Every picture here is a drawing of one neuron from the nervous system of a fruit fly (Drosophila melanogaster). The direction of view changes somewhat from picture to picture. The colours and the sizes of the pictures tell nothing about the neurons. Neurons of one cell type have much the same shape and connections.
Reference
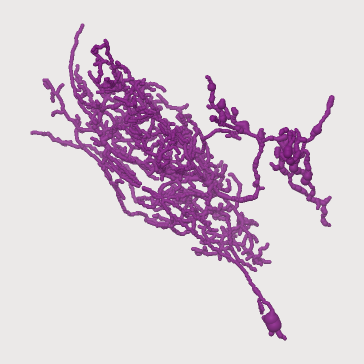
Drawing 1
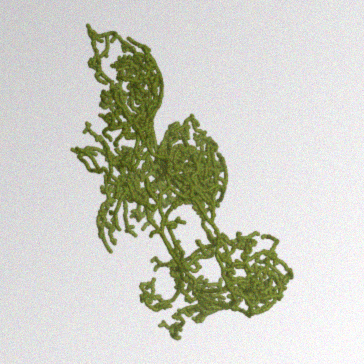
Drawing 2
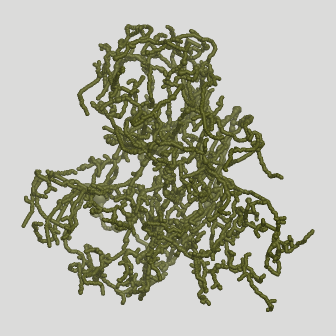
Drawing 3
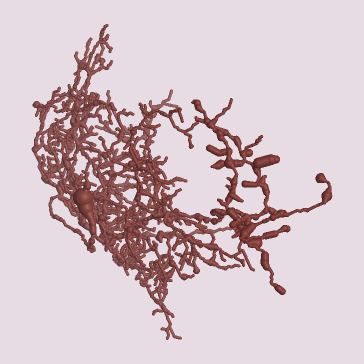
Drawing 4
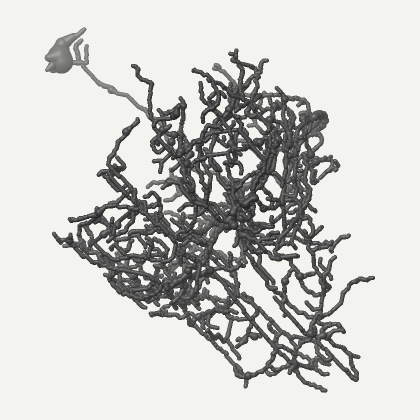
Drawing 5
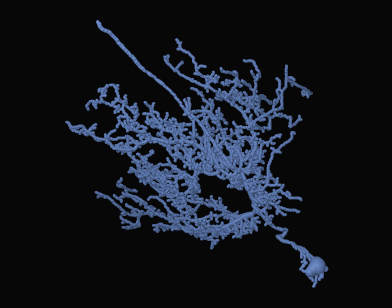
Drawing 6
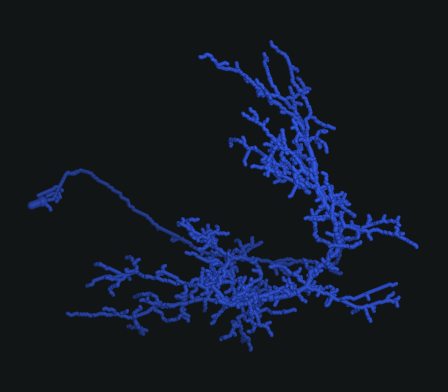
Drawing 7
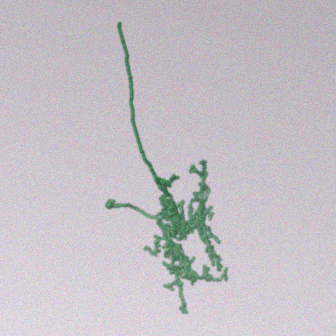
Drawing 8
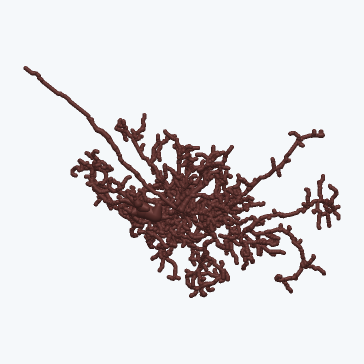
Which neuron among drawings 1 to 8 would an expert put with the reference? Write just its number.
3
